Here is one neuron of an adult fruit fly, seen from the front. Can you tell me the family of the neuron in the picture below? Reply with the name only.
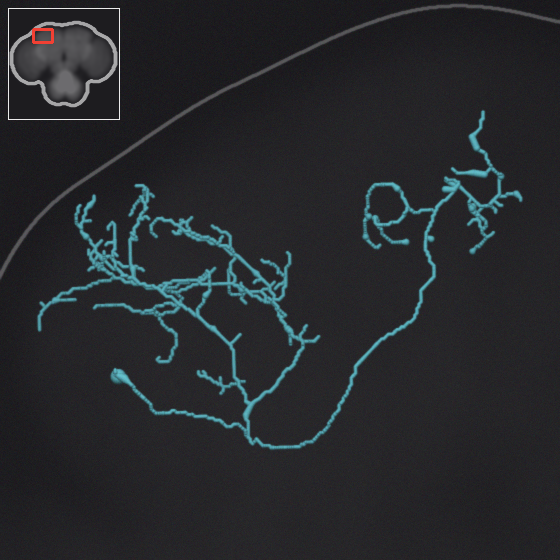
hemilineage SLPal2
